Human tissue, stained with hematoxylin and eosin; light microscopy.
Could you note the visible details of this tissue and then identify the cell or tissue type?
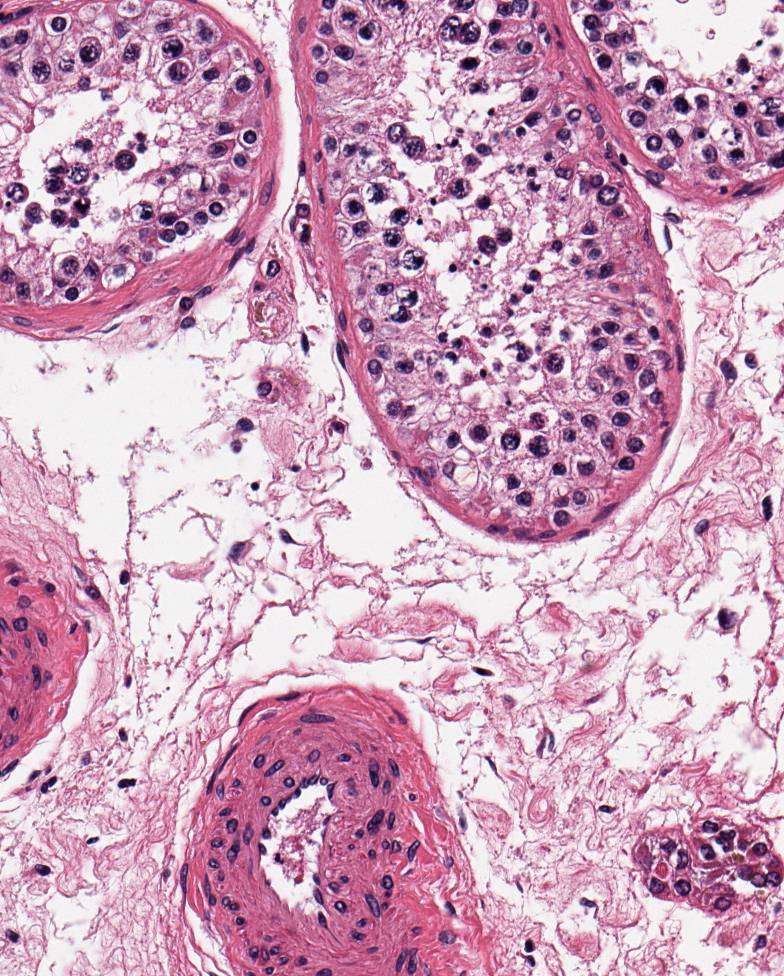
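Three rounded tubules fill the upper half over loose vascular stroma. Each is lined by many-layered stratified epithelium around an irregular lumen. Many cells have large round nuclei with coarse, clumped dark chromatin. Thin pink fibrous walls with flattened nuclei bound them. This is testis.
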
